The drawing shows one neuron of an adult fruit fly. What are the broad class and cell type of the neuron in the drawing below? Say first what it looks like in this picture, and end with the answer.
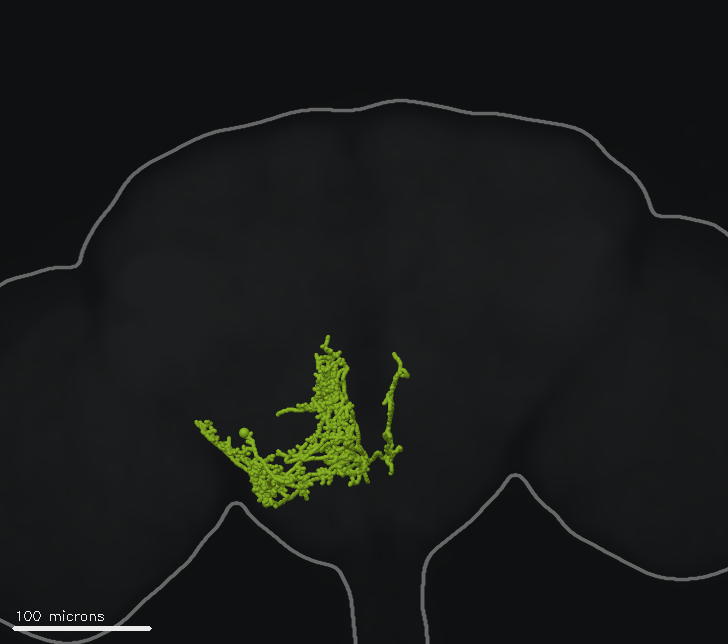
From left to right in the picture it spans about 160 microns. In this view it is about as wide as it is tall. It is a central-brain intrinsic neuron. The cell type is GNG575.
